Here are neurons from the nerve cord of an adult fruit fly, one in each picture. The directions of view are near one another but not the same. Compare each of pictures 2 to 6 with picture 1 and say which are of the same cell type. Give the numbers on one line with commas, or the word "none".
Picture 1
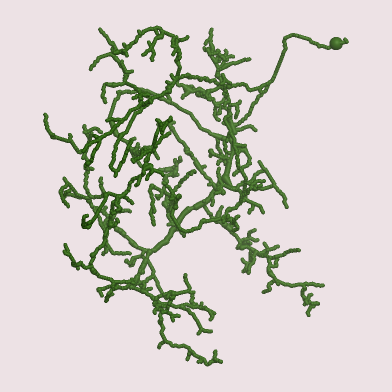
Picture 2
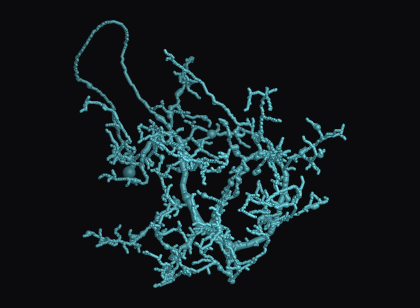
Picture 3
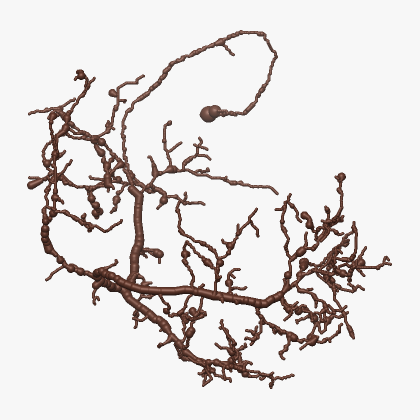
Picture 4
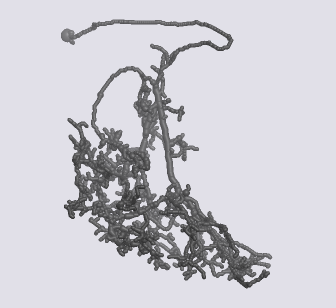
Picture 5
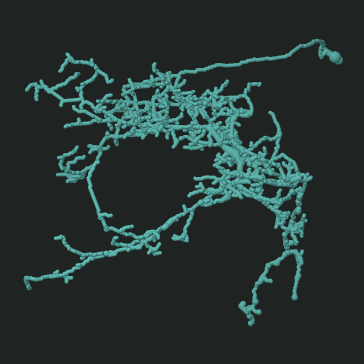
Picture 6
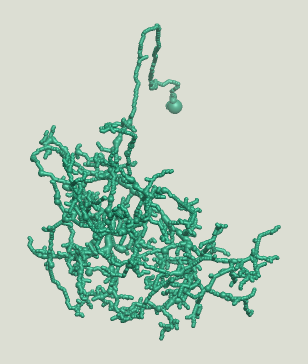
2, 4, 6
